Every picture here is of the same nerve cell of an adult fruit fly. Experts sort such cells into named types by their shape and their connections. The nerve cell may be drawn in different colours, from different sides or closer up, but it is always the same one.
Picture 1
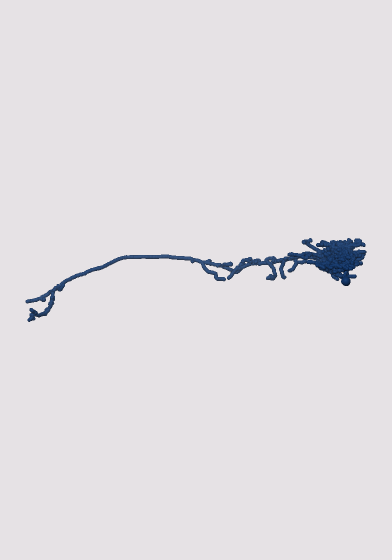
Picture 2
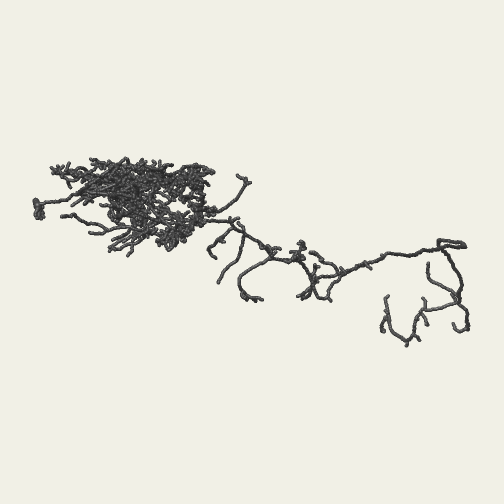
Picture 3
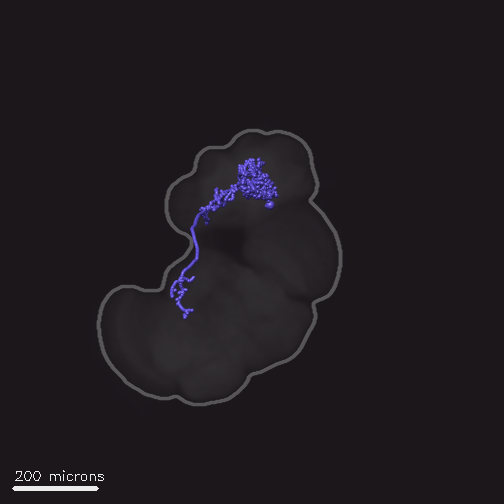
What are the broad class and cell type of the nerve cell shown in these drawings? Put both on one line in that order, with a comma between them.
ascending neuron, ANXXX037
